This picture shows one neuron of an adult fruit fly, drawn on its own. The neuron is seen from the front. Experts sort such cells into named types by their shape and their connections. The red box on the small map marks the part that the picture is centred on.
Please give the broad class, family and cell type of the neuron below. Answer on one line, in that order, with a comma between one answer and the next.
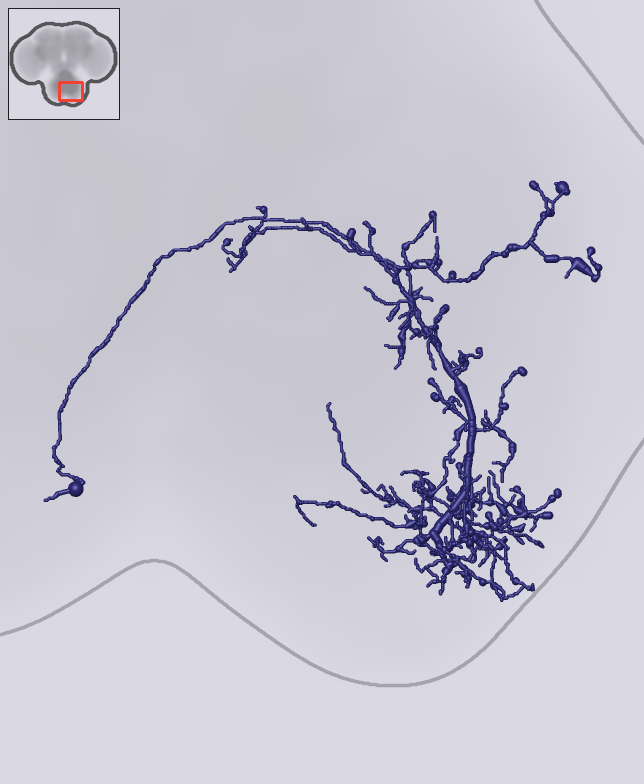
nerve-cord intrinsic neuron, hemilineage 12B, IN12B031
